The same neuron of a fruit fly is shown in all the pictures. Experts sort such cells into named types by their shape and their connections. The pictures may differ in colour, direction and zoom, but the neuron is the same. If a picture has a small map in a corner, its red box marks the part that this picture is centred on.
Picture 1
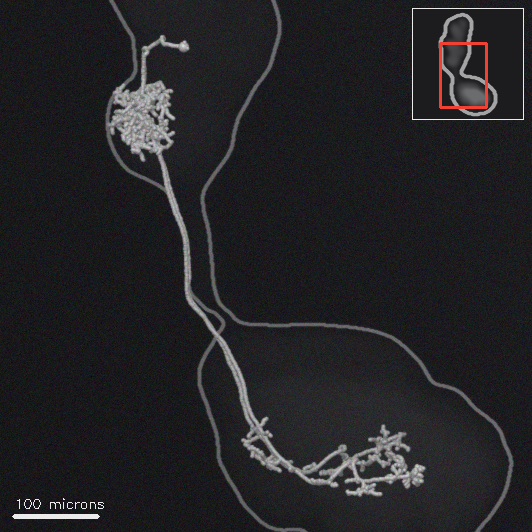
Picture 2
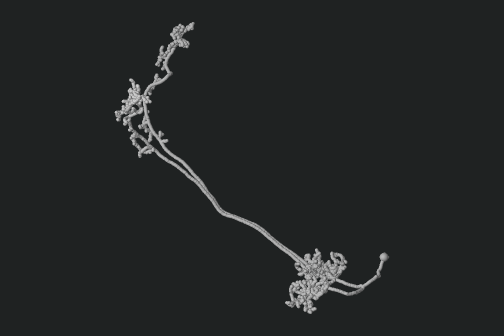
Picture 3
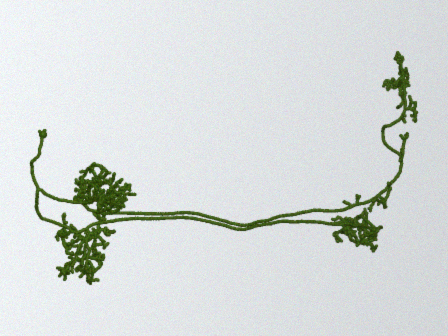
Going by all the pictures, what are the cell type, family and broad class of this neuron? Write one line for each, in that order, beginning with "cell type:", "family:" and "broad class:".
cell type: AN09B002
family: hemilineage 09B
broad class: ascending neuron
